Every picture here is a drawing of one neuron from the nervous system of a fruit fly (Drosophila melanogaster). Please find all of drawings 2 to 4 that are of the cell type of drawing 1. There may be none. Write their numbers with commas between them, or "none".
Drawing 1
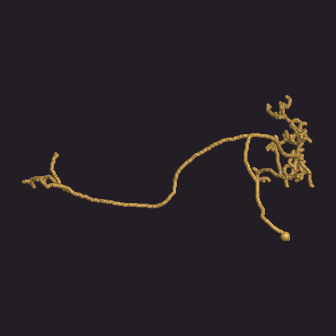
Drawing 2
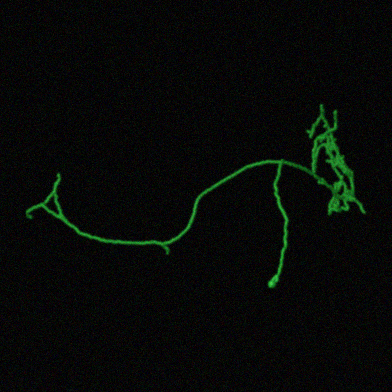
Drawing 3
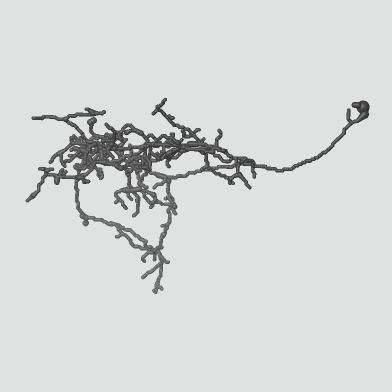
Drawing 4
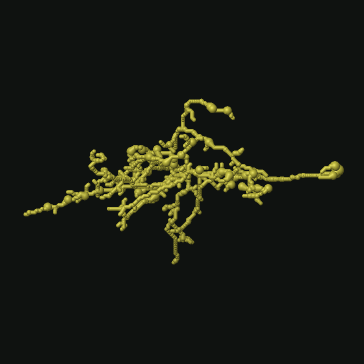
2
